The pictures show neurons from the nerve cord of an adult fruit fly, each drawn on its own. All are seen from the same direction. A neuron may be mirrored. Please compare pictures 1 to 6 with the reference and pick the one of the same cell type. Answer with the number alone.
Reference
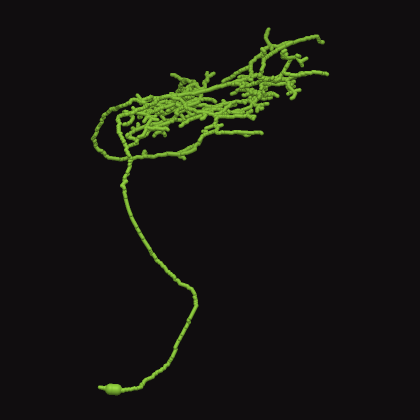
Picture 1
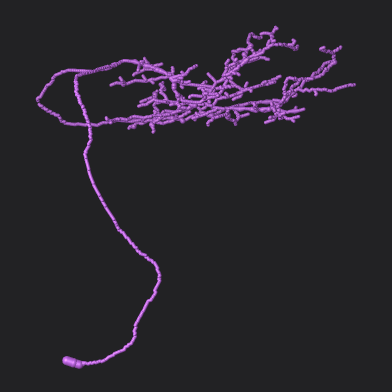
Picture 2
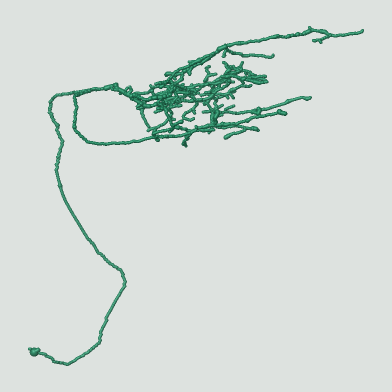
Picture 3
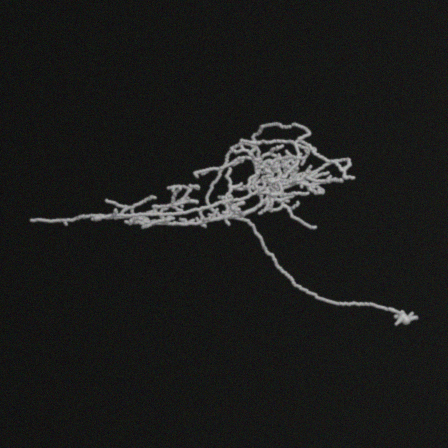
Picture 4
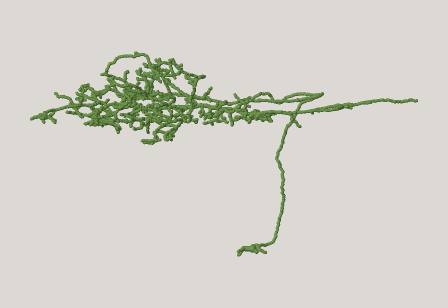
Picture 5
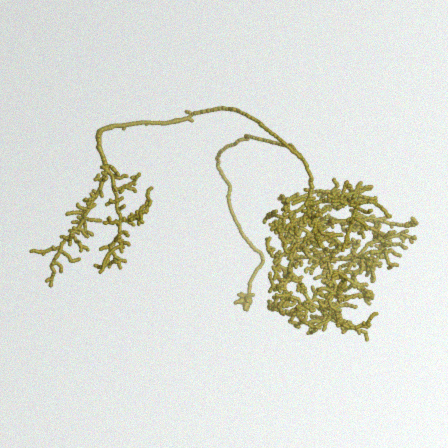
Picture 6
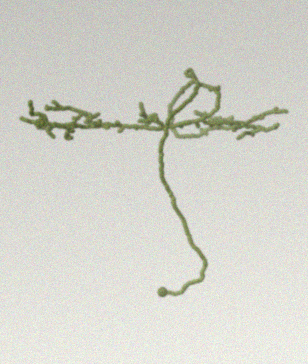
2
